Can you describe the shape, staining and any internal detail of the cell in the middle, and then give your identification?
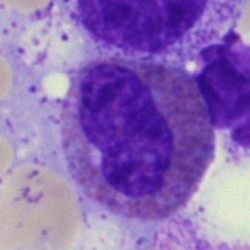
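Outline first: roughly oval and smooth. Next, the chromatin, which is coarse and clumped. Then the cytoplasm: pinkish-lilac, holding fine reddish-purple granules. Last, the name: eosinophil.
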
